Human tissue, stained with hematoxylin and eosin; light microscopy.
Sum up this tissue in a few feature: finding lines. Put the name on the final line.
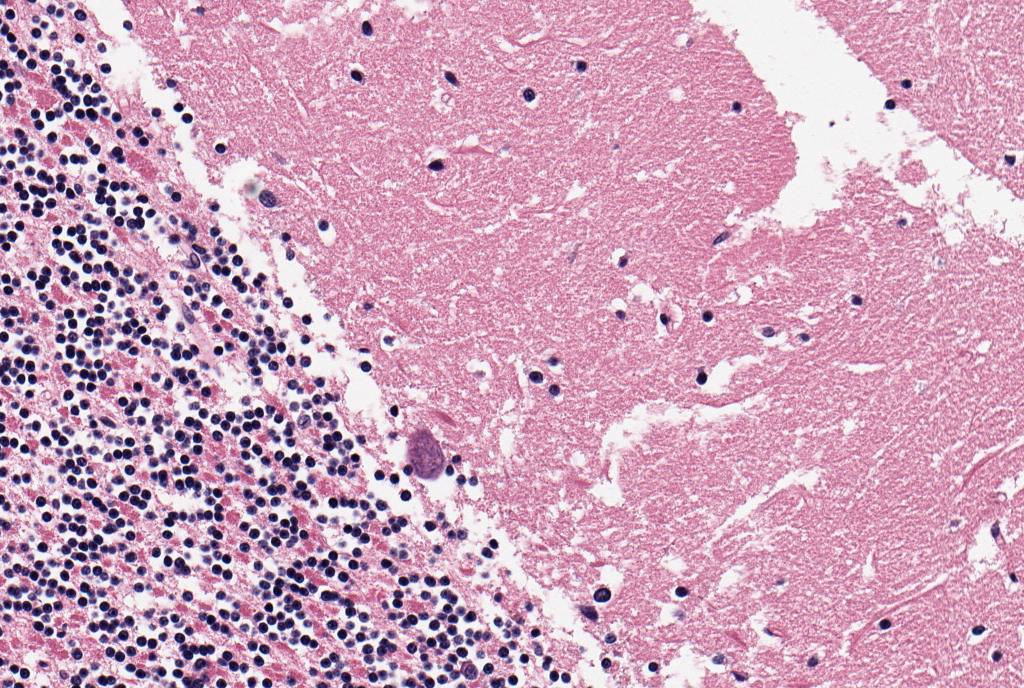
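Layout: densely cellular dark layer lower left, sparsely cellular pale pink layer upper right
Border: diagonal
Dense layer: closely packed small round very dark nuclei, almost no visible cytoplasm
Islands: small irregular pink, between nuclear clusters
Pale layer: finely fibrillary pink, scattered small nuclei
Name: cerebellum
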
